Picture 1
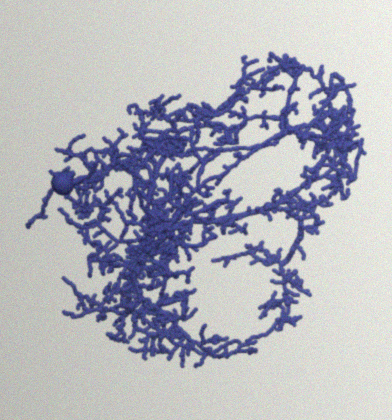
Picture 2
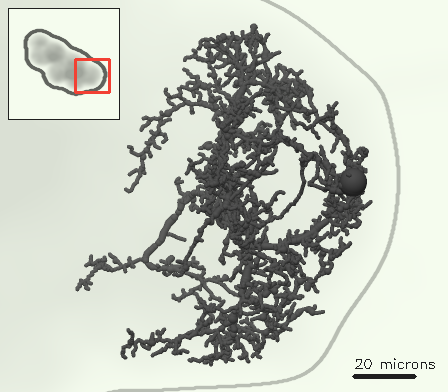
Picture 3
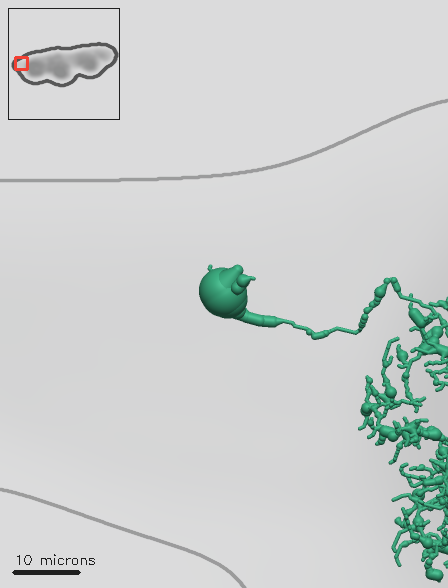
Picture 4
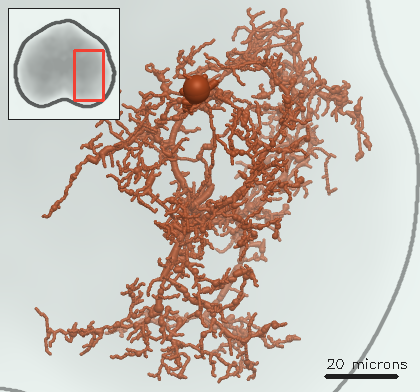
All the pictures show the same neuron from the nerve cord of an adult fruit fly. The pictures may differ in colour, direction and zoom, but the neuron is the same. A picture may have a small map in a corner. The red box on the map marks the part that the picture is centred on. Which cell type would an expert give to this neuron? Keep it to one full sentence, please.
So far as cell type goes, this neuron is IN17A017.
